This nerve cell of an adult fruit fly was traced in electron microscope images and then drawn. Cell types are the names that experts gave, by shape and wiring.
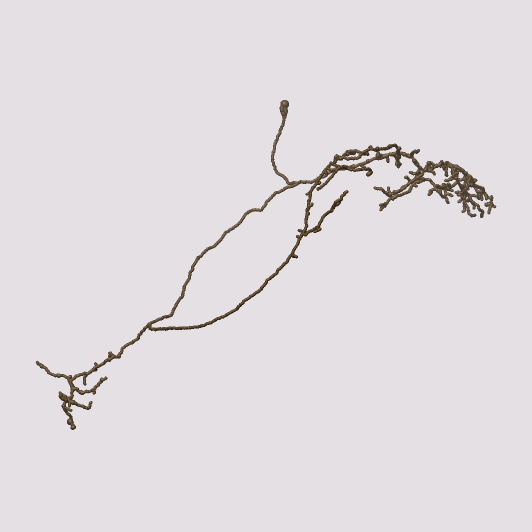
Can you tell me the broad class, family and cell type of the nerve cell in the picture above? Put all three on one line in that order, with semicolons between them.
central-brain intrinsic neuron; hemilineage DM2_central; SMP297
